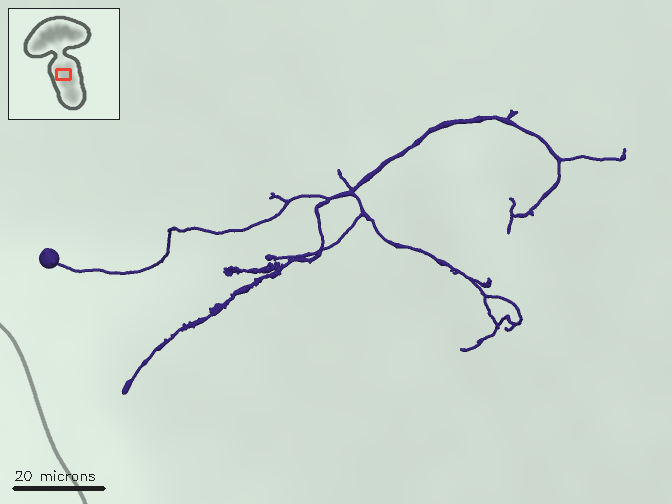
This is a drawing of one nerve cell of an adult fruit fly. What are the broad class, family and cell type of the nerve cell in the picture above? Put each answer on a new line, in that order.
nerve-cord intrinsic neuron
hemilineage 03B
IN03B086_d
